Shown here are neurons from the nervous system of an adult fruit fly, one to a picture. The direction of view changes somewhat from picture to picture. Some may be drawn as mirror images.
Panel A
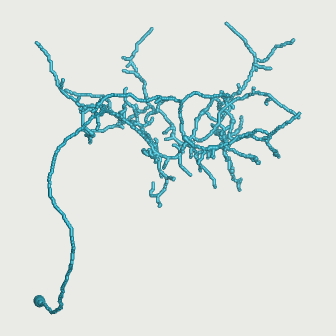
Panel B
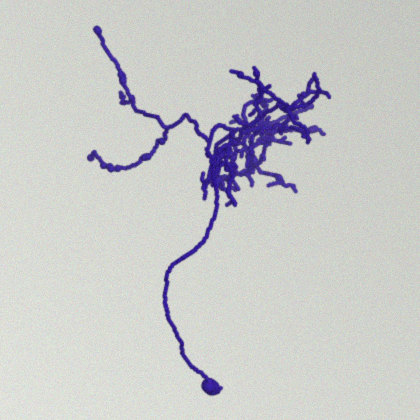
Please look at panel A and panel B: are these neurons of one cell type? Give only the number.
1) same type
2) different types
2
